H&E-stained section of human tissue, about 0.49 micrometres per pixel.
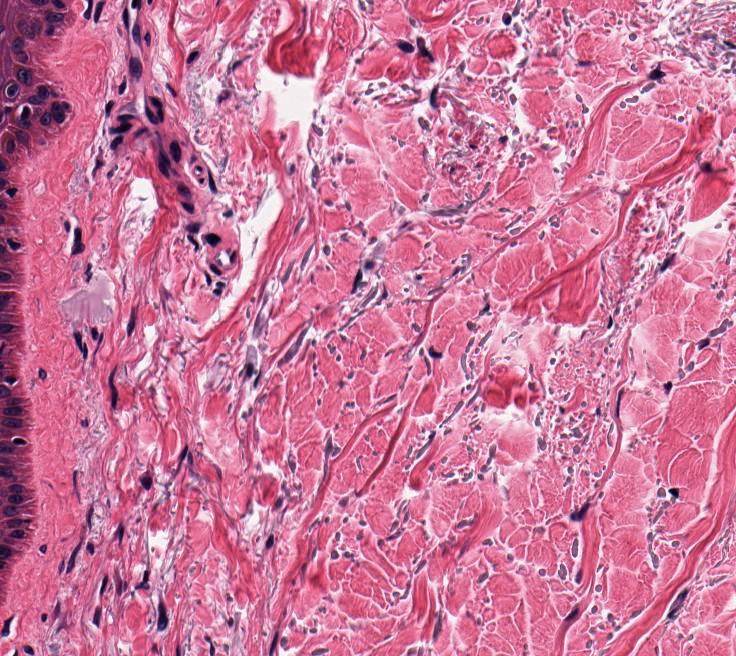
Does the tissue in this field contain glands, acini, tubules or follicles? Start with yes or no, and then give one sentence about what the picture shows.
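No. No glands are seen anywhere in the field.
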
